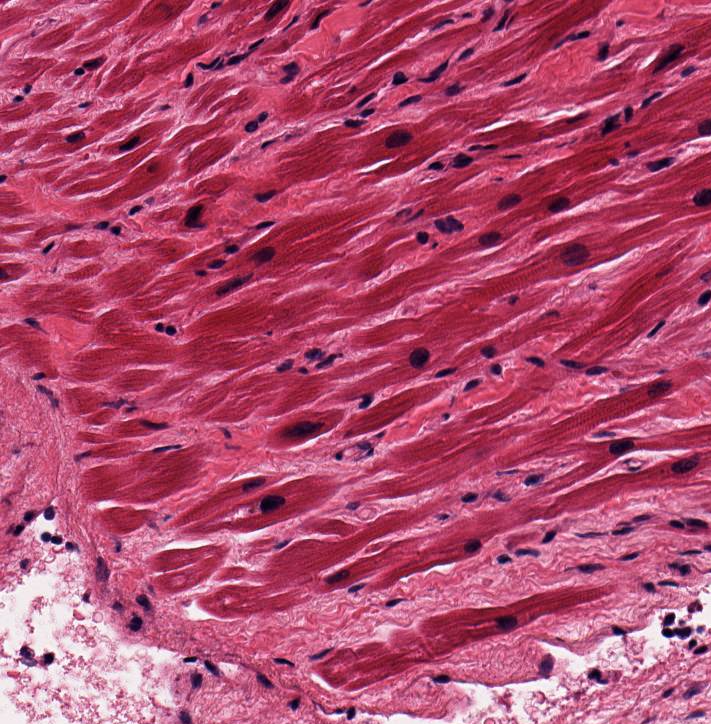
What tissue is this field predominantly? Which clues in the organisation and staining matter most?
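Myocardium. Many fibres show fine cross-striations, clearest in the centre and right of the field. Some fibres branch and join neighbours.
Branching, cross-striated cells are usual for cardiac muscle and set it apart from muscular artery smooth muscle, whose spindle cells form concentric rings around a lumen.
Fibre cytoplasm: deep pink-red with eosin. Between fibres, thin strands of paler pink connective tissue hold small dark spindle-shaped nuclei.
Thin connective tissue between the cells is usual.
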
